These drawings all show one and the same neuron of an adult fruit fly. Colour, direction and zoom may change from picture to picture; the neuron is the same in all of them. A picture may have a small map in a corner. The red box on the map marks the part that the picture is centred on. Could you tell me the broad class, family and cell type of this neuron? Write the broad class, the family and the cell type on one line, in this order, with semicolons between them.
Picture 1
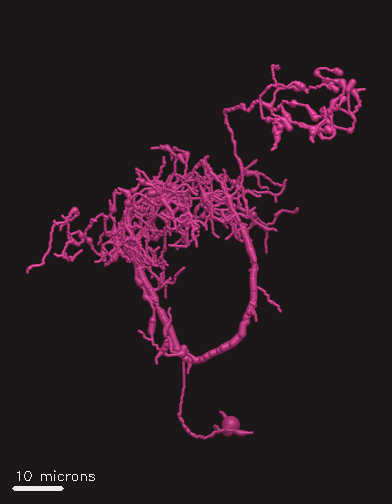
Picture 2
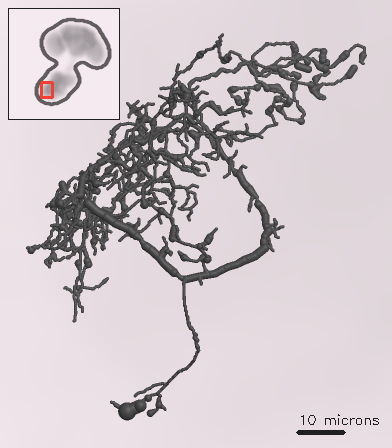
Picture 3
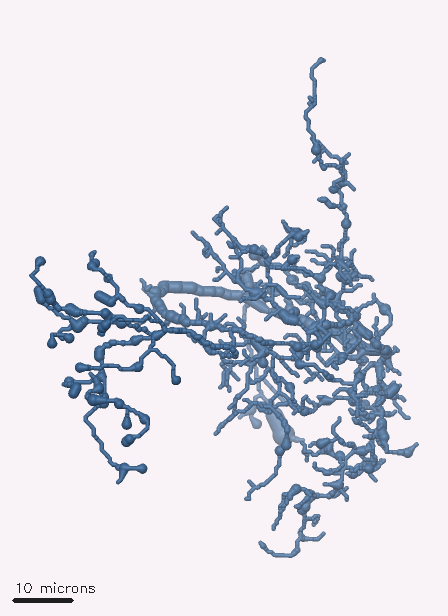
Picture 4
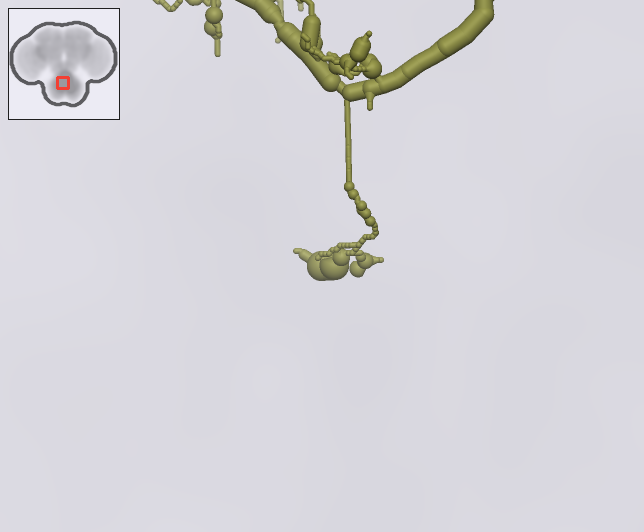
nerve-cord intrinsic neuron; hemilineage 06B; IN06B073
